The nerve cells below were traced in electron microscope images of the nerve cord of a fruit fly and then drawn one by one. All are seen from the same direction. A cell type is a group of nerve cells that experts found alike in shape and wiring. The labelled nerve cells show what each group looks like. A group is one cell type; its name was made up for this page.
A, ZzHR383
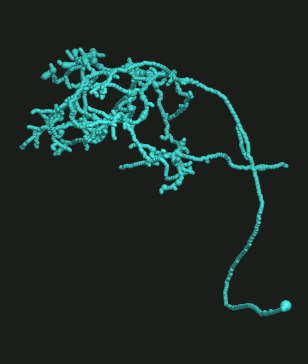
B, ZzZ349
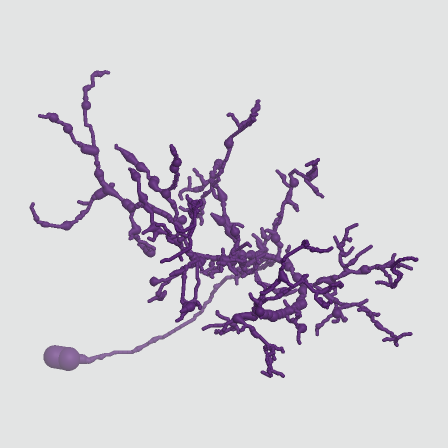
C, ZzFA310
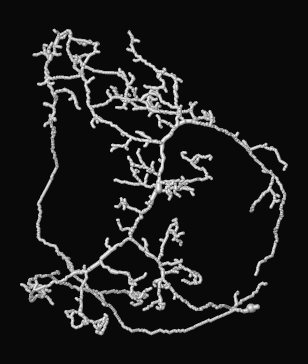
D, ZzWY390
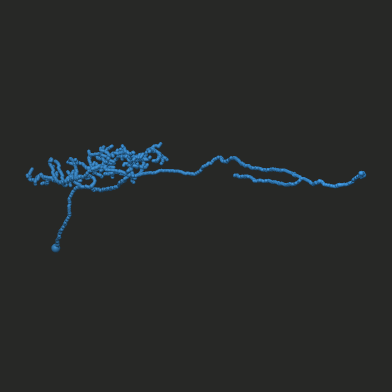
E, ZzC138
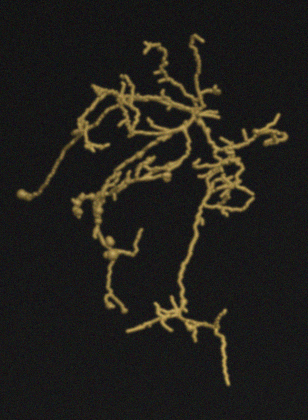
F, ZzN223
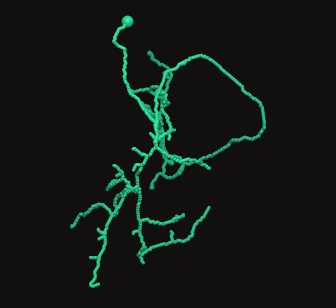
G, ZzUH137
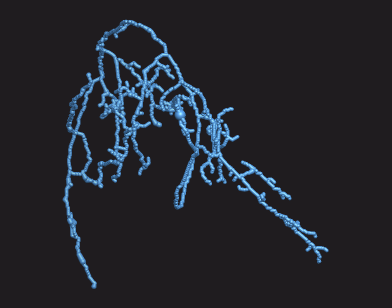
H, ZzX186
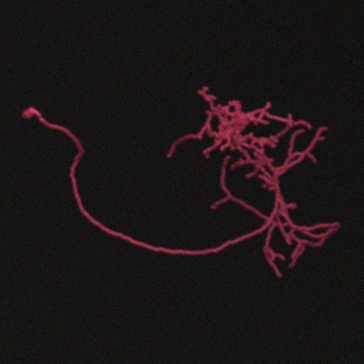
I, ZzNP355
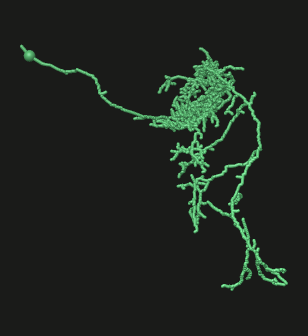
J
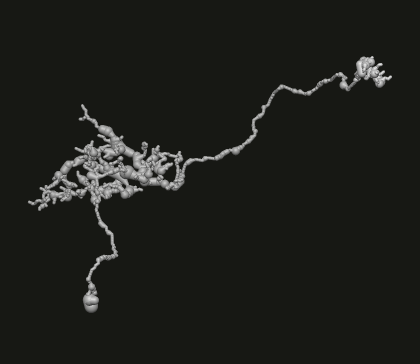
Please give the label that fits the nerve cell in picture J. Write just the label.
ZzWY390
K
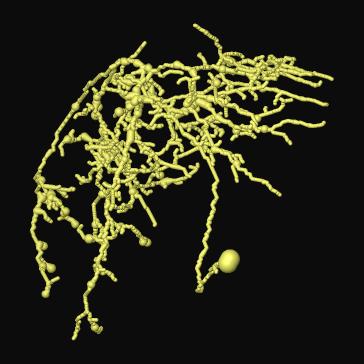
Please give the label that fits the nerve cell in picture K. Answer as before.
ZzUH137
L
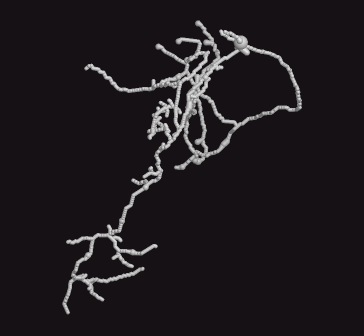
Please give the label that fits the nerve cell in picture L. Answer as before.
ZzN223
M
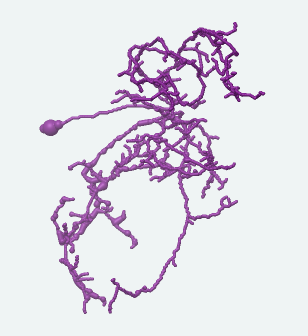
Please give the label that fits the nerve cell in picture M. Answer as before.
ZzC138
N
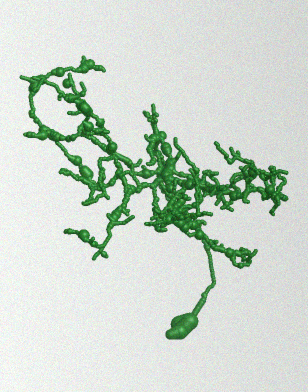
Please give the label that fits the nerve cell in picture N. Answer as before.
ZzZ349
